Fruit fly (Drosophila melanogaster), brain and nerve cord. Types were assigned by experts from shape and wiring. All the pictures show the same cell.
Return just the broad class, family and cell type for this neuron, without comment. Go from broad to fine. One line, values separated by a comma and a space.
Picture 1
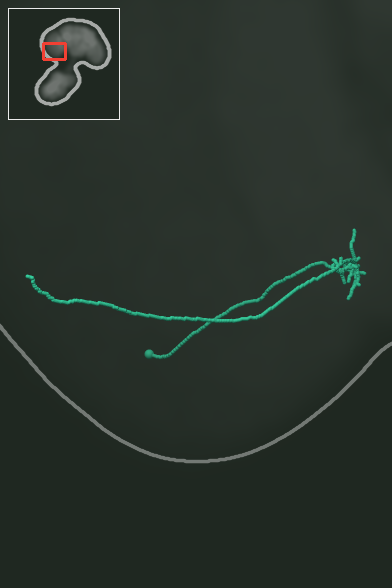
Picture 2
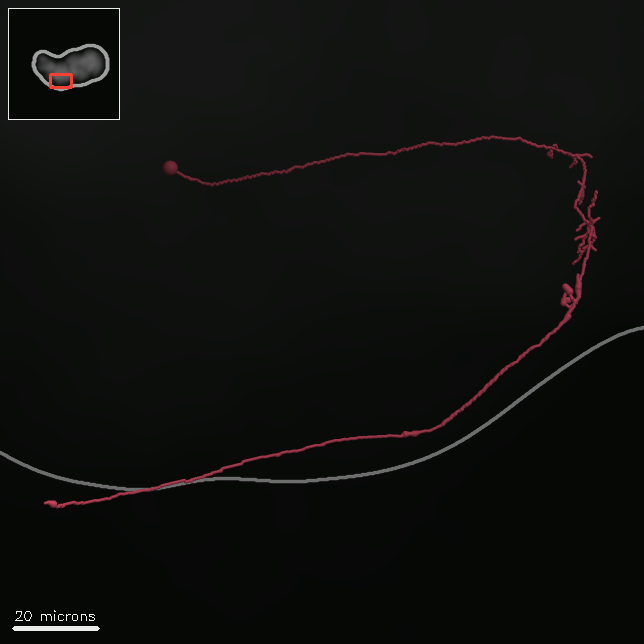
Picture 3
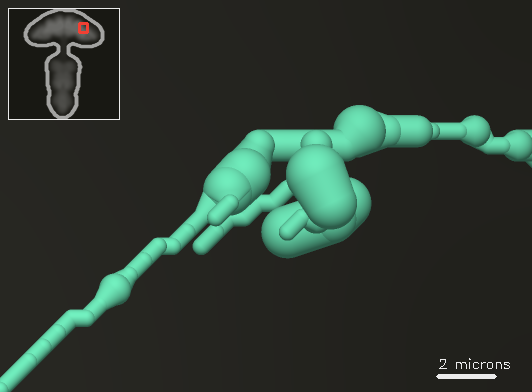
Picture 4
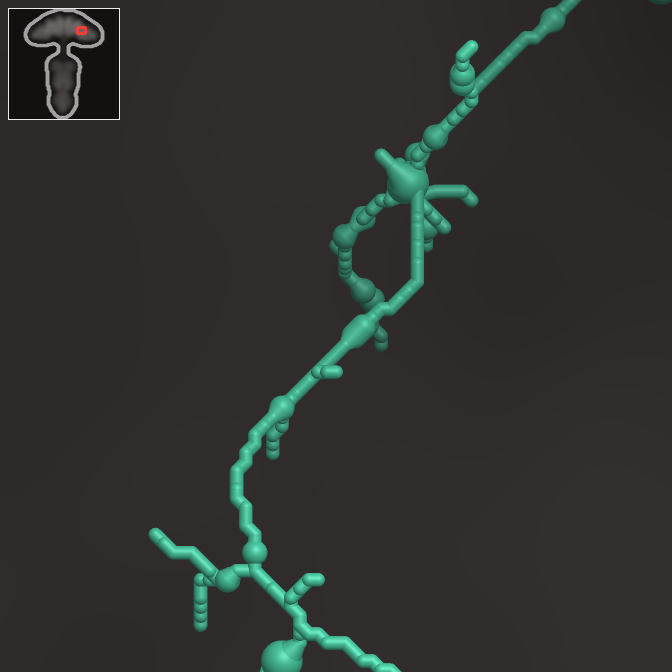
optic-lobe intrinsic neuron, C, C2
